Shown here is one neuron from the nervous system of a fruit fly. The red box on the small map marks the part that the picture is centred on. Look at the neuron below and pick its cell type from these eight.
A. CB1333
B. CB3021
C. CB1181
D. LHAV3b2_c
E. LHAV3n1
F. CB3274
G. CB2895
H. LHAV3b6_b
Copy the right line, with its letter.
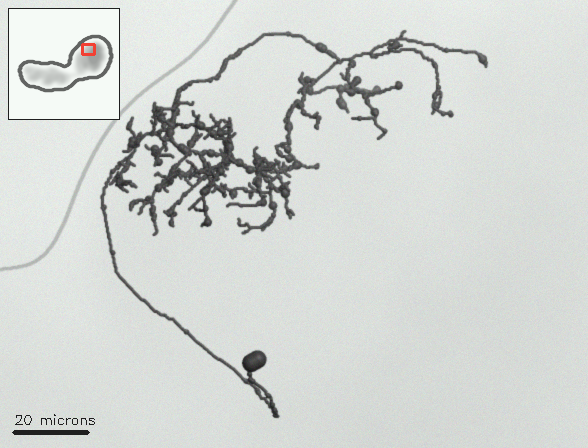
D. LHAV3b2_c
